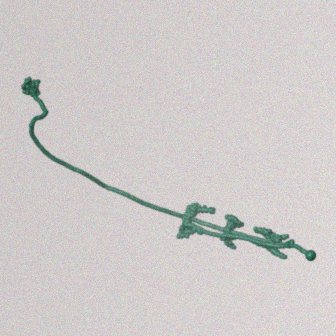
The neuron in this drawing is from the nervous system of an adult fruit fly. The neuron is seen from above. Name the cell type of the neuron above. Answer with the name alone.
ANXXX098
